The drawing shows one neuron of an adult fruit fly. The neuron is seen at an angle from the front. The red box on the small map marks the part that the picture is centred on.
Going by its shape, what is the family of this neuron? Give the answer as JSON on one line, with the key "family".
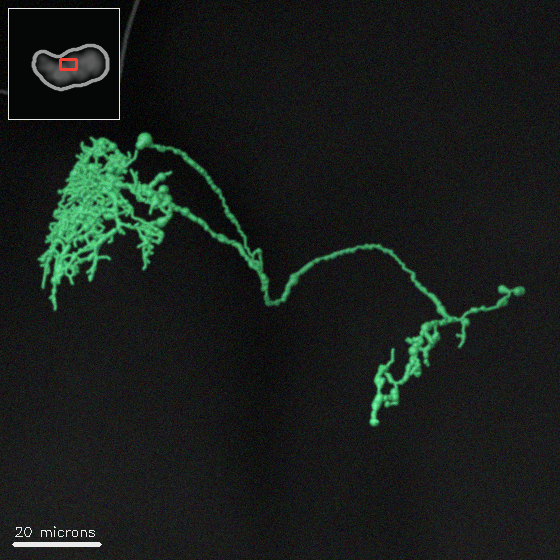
{"family": "hemilineage VPNp3"}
